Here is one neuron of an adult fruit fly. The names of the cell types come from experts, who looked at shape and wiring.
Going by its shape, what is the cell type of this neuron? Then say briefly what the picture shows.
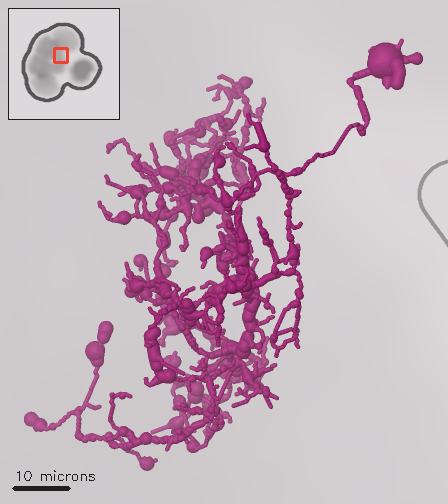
It is of cell type AMMC015. This is a central-brain intrinsic neuron. Its cell body lies at the upper right of the picture. From top to bottom in the picture it spans about 80 microns. Dozens of branch ends can be seen.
